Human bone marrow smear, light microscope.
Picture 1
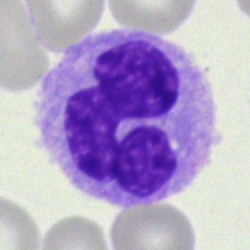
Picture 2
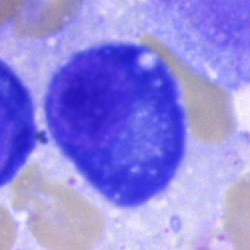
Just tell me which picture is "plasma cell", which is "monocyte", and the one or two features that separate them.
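Picture 1 is the monocyte, and picture 2 is the plasma cell. The monocyte has a round outline, and its edge is faintly ragged with tiny projections. The plasma cell's outline is smooth and rounded-oval. In the monocyte the chromatin is dark purple and clumped, with small paler spots between the clumps, and no nucleoli can be seen in the nucleus.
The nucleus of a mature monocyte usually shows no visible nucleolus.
A broad rim of pale lilac cytoplasm surrounds the monocyte's nucleus.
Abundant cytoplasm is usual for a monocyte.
The plasma cell has a small clear white spot near its top edge, and no distinct granules can be seen in it. Red cells lie close against the monocyte above and below it, while a pale grey red cell lies against the upper right side of the plasma cell.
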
